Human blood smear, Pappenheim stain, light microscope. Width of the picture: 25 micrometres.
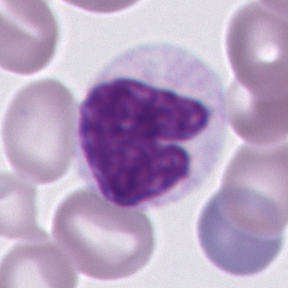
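Segmented neutrophil at the centre of a stained smear of human peripheral blood, light microscopy. A deep notch cuts into the nucleus from its right side; the nucleus measures about 11 micrometres across. Chromatin is dark purple and coarsely clumped. Pale lilac-grey cytoplasm holds fine pink-purple granules.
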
